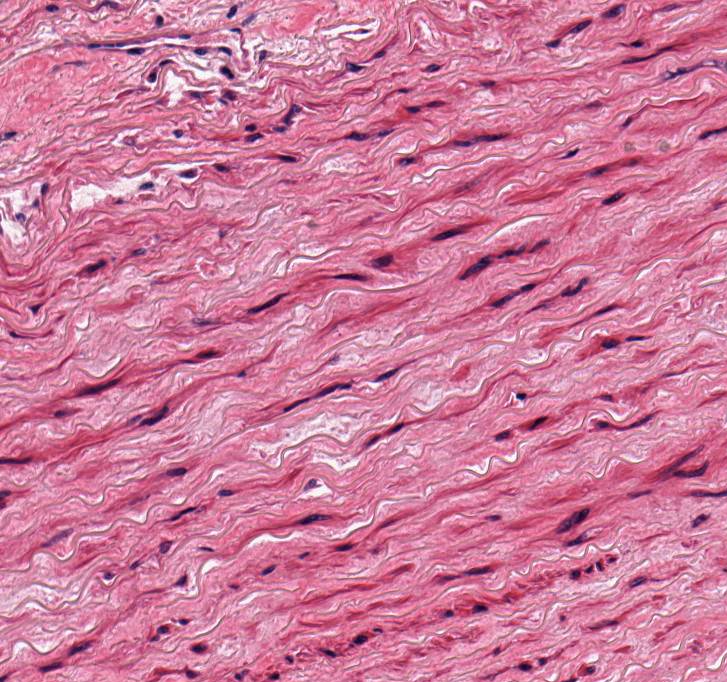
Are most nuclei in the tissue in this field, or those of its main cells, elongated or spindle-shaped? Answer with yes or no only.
Yes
